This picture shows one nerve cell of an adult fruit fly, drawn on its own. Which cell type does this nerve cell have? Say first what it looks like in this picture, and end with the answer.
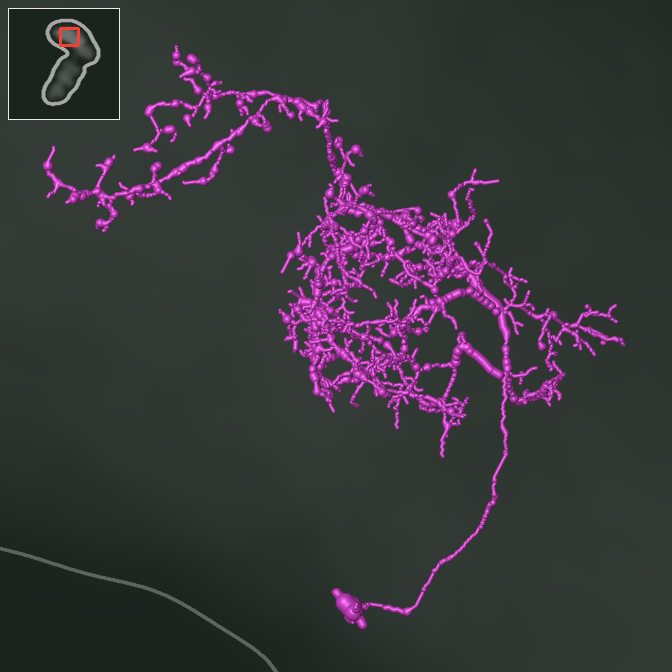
It lies in the brain. The cell body can be seen at the bottom of the picture. More than a hundred branch ends can be seen. Its broad class is central-brain intrinsic neuron. It is of cell type SMP553.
